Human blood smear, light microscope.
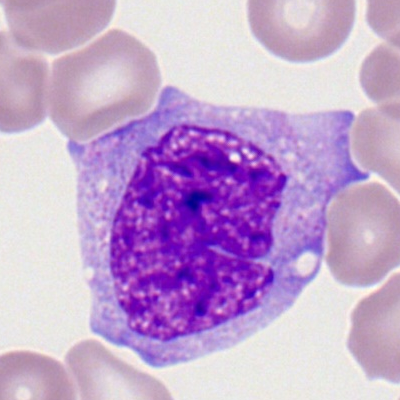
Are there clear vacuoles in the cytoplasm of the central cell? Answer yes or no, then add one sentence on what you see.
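Yes. A small clear vacuole lies in the cytoplasm to the lower right of the nucleus.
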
